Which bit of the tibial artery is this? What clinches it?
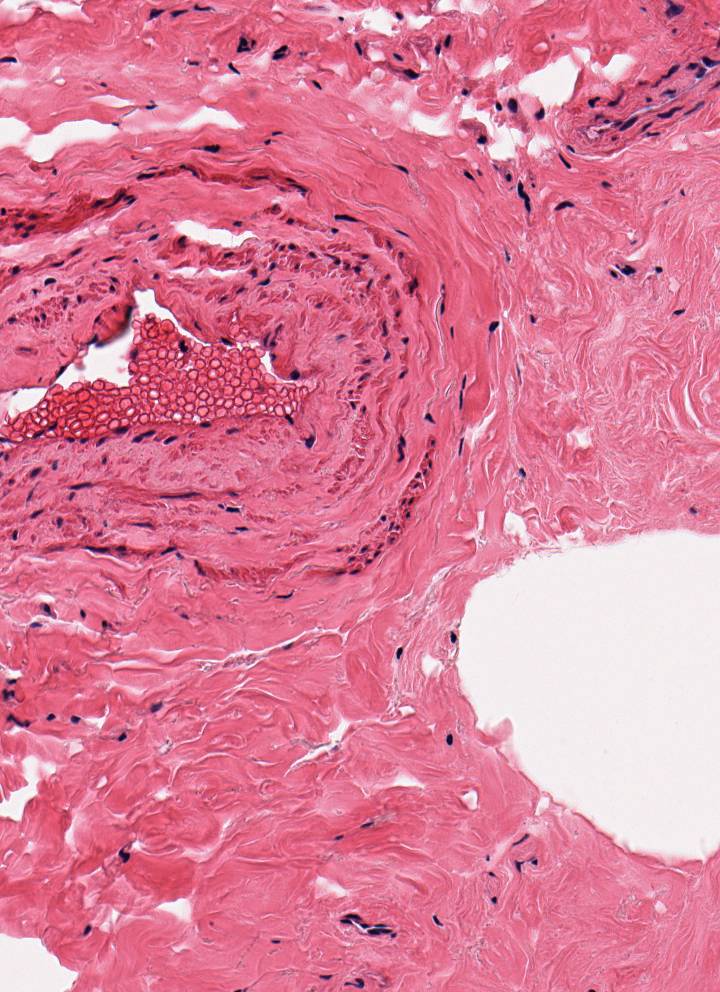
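Answer: tunica adventitia. Most of the field is dense pink collagenous stroma with few cells, holding scattered dark, slender spindle-shaped nuclei.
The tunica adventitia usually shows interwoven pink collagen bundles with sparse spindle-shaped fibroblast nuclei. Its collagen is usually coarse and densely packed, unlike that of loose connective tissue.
A thick-walled vessel lies upper left, its wall in concentric layers.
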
